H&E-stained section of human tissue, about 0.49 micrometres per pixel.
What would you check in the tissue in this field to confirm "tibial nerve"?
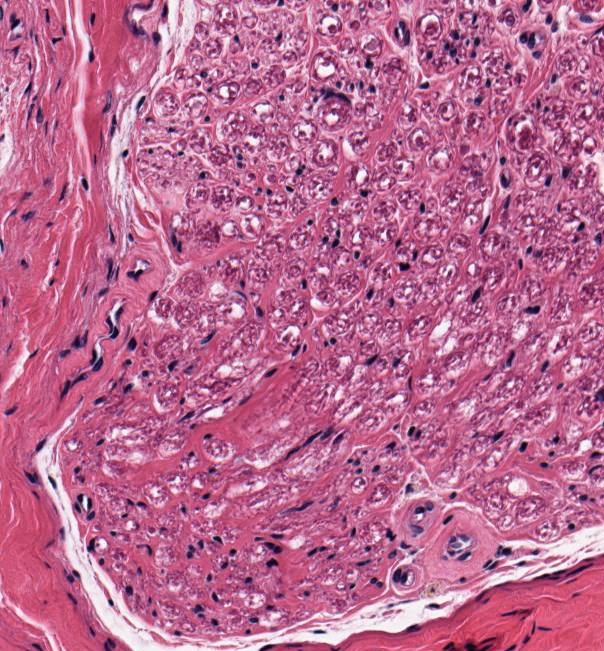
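This field shows the tibial nerve.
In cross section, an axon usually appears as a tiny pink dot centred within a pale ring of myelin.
Most profiles here, cut across, match this: a small central pink dot inside a paler ring.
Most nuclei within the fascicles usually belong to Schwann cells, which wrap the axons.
Small dark elongated nuclei lie singly between the fibres.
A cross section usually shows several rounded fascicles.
Here, by contrast, one large bundle fills most of the field.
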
